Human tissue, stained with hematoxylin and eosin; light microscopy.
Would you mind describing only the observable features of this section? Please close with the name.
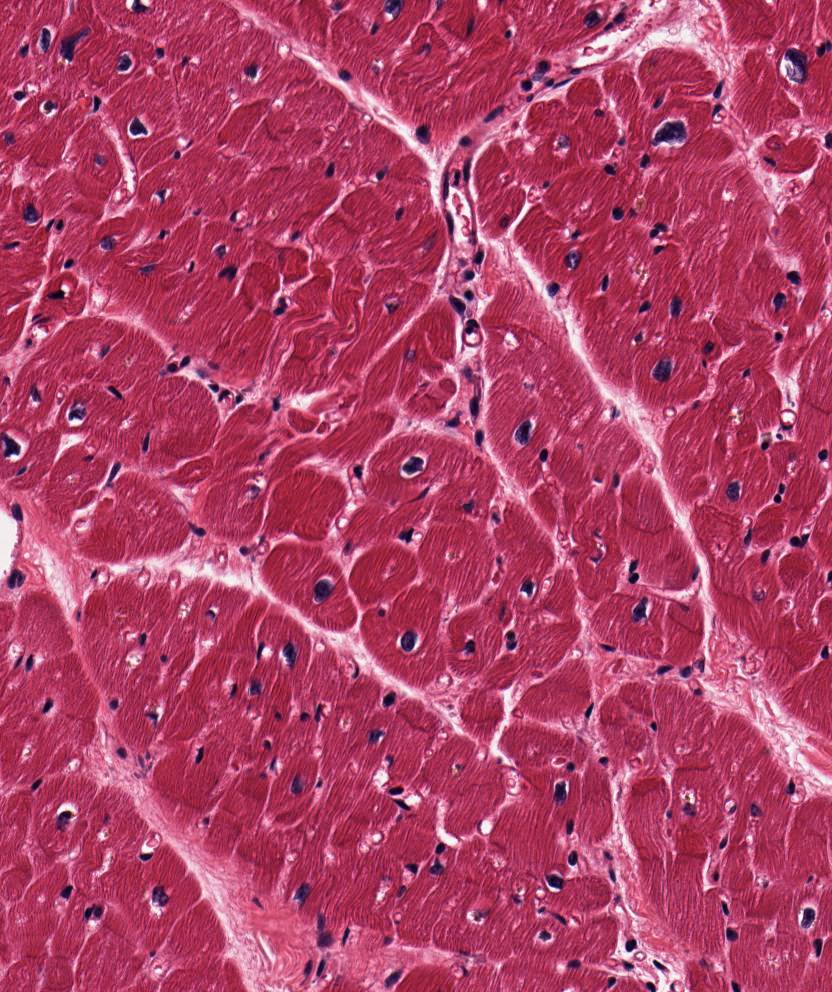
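Muscle fibres grouped in bundles, separated by pale pink connective tissue bands running mainly diagonally. Central fibres mostly cut across or obliquely: rounded and polygonal profiles. Scattered muscle cells, e.g. upper right and centre, with enlarged, dark, irregularly shaped nuclei. Many muscle nuclei ringed by a clear pale halo within deep pink cytoplasm. Tissue: left ventricle of the heart.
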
